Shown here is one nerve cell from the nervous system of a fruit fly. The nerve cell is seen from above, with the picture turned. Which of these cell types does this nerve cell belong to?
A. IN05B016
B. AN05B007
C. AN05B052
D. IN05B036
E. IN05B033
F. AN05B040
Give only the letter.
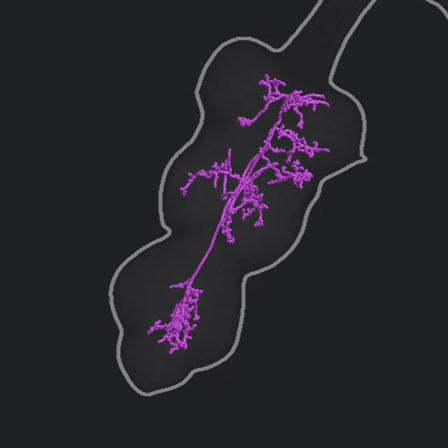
D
